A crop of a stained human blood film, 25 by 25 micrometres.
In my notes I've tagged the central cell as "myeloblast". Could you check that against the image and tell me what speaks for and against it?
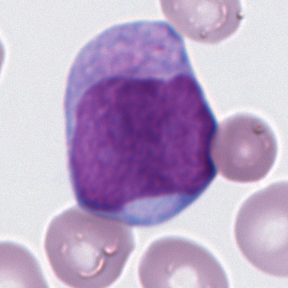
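Let me take the cell as it is first: an irregular, angular outline rather than a round one, about 18 by 14 micrometres. The nucleus is a single unlobed mass with a roughly squarish outline, filling about 60% of the cell's area. The cytoplasm is blue, deepest in tone along the cell's edge, with a pale, clear patch beneath the lower edge of the nucleus. A red cell presses against its right side.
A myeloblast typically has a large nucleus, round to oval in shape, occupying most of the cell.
A squarish nucleus does not match that round-to-oval shape, so this speaks against myeloblast. The cell is an atypical promyelocyte, not a myeloblast.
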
